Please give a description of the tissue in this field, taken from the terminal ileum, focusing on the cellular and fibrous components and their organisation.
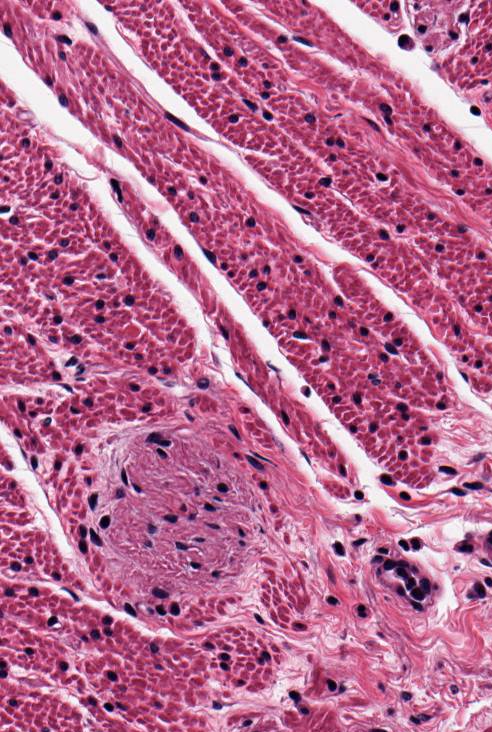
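Parallel muscle bundles run diagonally across the field from upper left to lower right. At the lower left is a rounded, paler pink structure composed of wavy fibres with elongated wavy nuclei. Towards the lower right, loose wavy pale pink connective tissue lies between the bundles. Near the lower right edge, a small cluster of dark, crowded nuclei sits within this connective tissue.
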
